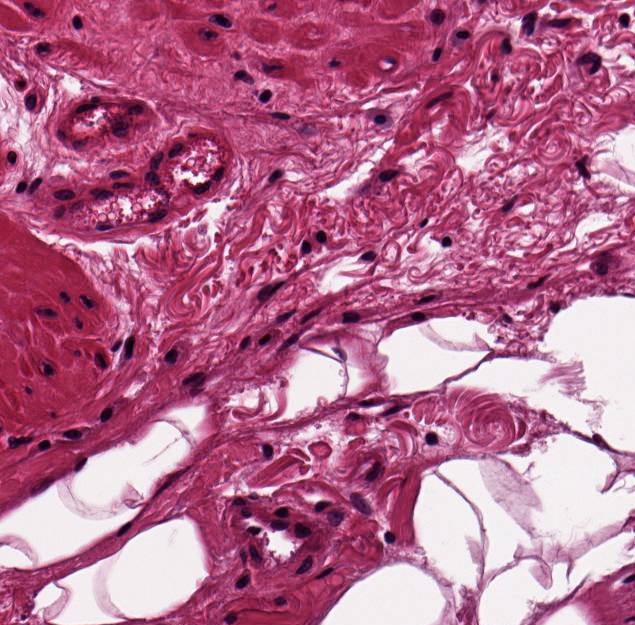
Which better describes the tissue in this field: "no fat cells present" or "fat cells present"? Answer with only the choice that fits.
Fat cells present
